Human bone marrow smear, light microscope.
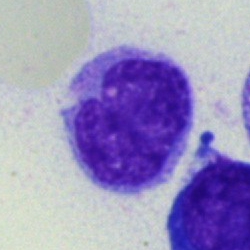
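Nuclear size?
Fills most of the cell.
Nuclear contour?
Notched from the left side.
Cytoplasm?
Thin rim, widest on the left; pale bluish-lilac.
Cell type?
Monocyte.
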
